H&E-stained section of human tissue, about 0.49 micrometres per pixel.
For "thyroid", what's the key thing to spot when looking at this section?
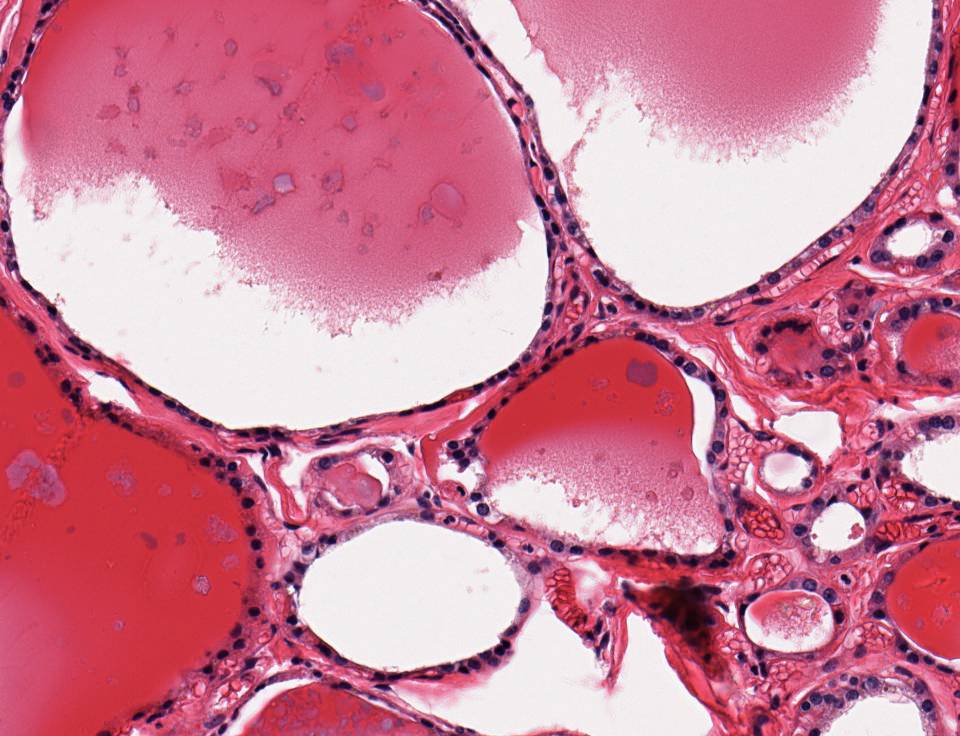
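The section is thyroid, and several features agree with that.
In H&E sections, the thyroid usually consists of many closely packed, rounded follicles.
Here the field is made of closed rounded follicles, the largest along the top and left and smaller ones clustered at the lower right.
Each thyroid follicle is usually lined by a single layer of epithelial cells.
The large follicles match this, being lined by a single layer of flattened cells with dark elongated nuclei. The small follicles at the lower right are lined instead by cuboidal cells with round dark nuclei.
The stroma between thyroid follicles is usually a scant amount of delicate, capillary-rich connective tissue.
Here thin strands of pink fibrous stroma separate the follicles, in keeping with a scant stroma.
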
